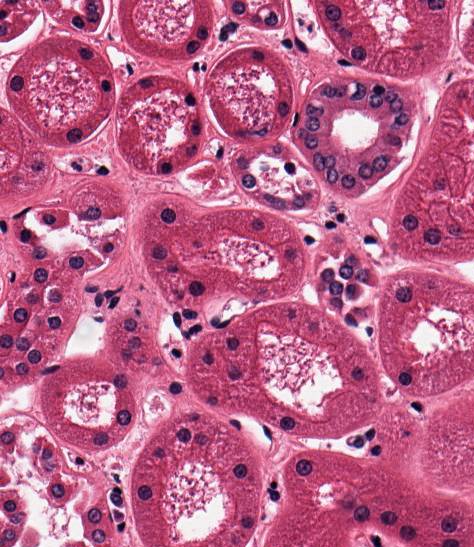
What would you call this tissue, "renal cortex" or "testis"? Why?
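That's renal cortex. Round and oval tubule cross-sections, closely packed, with only thin strips of stroma between. Most have a single layer of cuboidal cells, deeply eosinophilic and finely granular, lateral borders indistinct. The upper-right one is paler, nuclei more crowded, lumen clean and open.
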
